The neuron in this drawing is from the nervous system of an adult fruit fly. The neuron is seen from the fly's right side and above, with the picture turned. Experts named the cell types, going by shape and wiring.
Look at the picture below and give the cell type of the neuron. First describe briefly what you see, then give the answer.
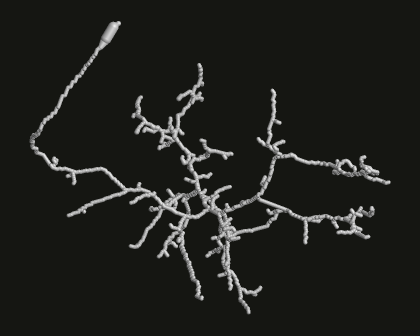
The cell body can be seen at the upper left of the picture. The picture shows dozens of branch ends. It is a nerve-cord intrinsic neuron. Its cell type is IN19A124.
